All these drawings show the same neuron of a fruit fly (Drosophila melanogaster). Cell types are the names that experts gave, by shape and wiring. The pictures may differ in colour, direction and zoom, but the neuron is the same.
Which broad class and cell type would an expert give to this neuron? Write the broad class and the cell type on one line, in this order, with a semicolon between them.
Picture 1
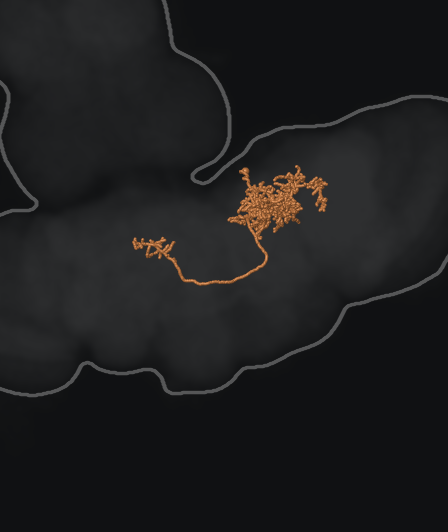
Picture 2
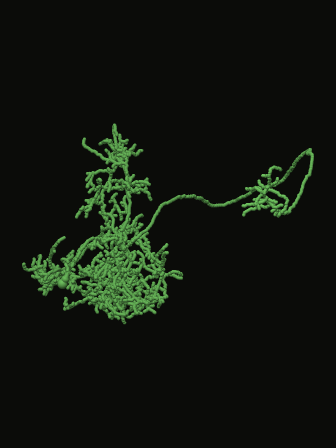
central-brain intrinsic neuron; PLP229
